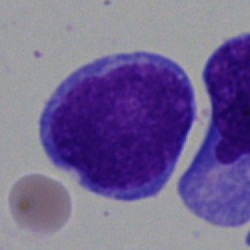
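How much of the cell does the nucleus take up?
Most of it, I'd say; the cytoplasm is left as only a thin rim around it.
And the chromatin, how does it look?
Finely granular, and spread evenly.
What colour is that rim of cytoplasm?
Blue.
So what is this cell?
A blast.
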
